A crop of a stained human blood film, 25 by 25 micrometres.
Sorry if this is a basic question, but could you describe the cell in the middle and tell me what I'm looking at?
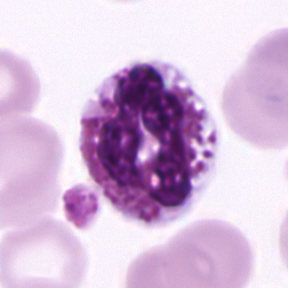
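Start with the nucleus: two thick vertical limbs, parted by a narrow pale cleft down the centre. Its chromatin is dark purple and coarsely clumped. Many coarse, round, reddish-purple granules fill the cytoplasm, crowded more on the left of the cell than on the right. This is an eosinophil.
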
